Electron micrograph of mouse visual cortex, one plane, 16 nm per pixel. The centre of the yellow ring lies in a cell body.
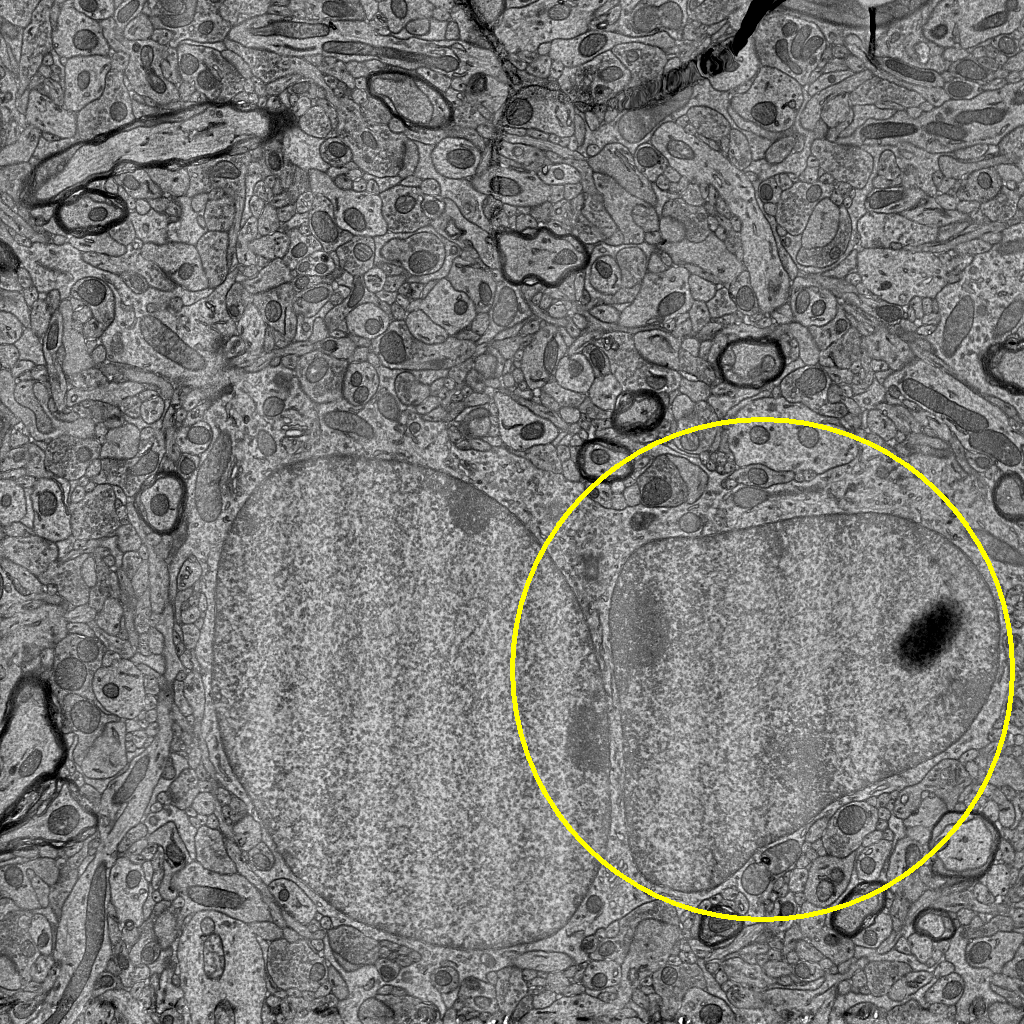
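Astrocyte, the marked cell, in mouse visual cortex. Its nucleus lies wholly within the picture, a rounded triangle with a fairly straight left side. Look at the envelope: it runs smoothly, without deep infoldings. The chromatin is pale and finely dispersed, and no thick dark band lines the envelope. One dark, compact nucleolus sits off-centre toward the upper right.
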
